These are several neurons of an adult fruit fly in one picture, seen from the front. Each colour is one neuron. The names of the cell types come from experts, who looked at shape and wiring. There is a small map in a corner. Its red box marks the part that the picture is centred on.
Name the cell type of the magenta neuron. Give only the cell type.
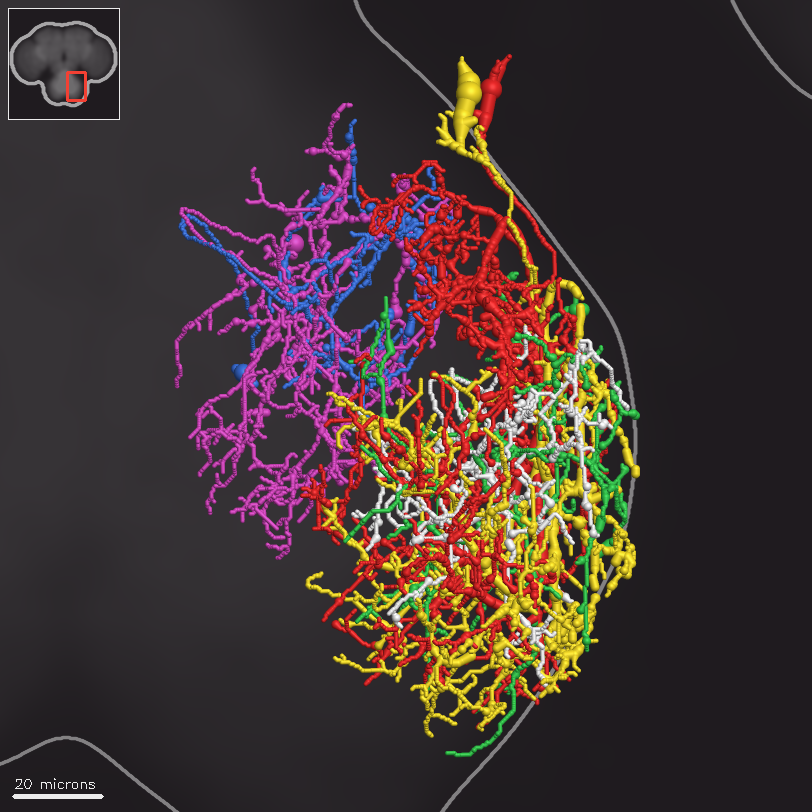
IN21A037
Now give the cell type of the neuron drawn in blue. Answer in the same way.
IN21A078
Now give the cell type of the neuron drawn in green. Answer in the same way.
IN21A042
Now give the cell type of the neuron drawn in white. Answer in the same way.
IN21A060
